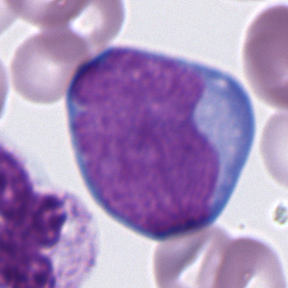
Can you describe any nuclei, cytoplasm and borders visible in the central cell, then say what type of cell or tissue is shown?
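Smooth all round, the edge of this cell has no projections from its surface. The cytoplasm forms a broad crescent on the right and only a thin rim on the left. Where it faces that widest part, the nucleus has a wavy, indented border on its right side. No granules can be seen in the cytoplasm. This is a myeloblast.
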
